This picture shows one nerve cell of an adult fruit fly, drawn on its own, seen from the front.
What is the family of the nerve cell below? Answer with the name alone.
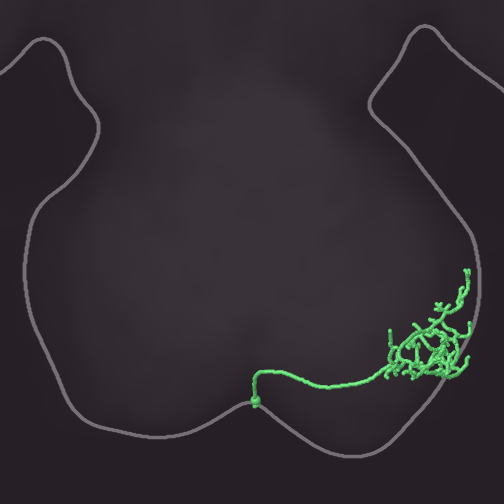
hemilineage 13B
